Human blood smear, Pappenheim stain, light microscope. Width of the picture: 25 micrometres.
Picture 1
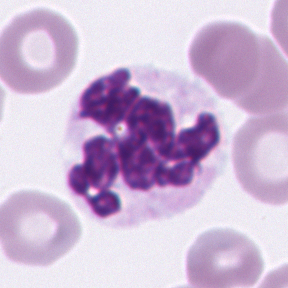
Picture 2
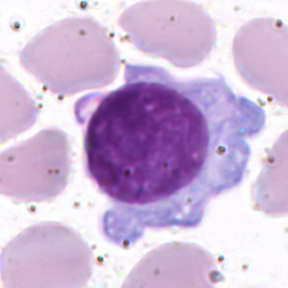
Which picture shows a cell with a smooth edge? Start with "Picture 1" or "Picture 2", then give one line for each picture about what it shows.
Picture 1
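In picture 1: The cell outline is round and smooth.
In picture 2: The cell outline is irregular, with several blunt projections along its right and lower edges.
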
